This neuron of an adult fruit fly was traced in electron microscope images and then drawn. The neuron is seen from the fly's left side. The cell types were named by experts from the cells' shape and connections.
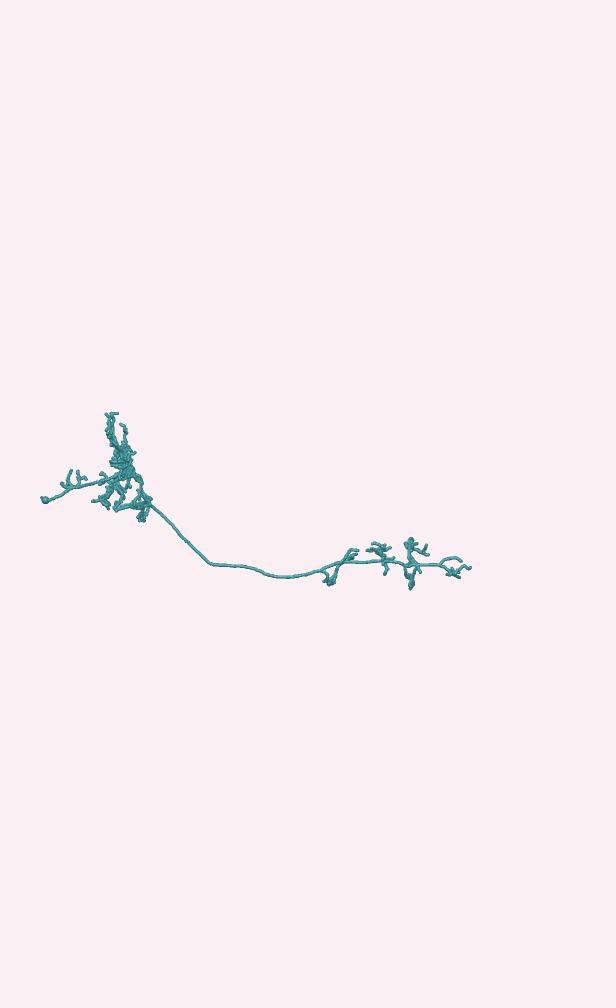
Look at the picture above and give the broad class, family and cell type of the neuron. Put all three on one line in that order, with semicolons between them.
descending neuron; DNb; DNb07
